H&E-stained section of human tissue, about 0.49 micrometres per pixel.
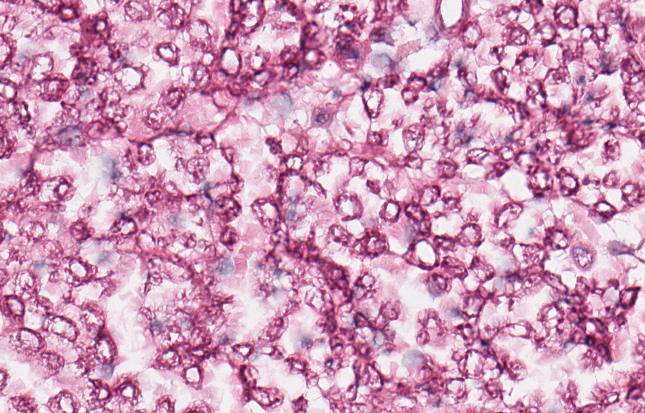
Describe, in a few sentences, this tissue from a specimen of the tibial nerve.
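First, the cells make up a solid sheet across the whole field, and no glandular lumens are present. Second, no fat cells appear anywhere in the field. Third, faint blue-grey smudges are scattered over the strongly magenta-toned section.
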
